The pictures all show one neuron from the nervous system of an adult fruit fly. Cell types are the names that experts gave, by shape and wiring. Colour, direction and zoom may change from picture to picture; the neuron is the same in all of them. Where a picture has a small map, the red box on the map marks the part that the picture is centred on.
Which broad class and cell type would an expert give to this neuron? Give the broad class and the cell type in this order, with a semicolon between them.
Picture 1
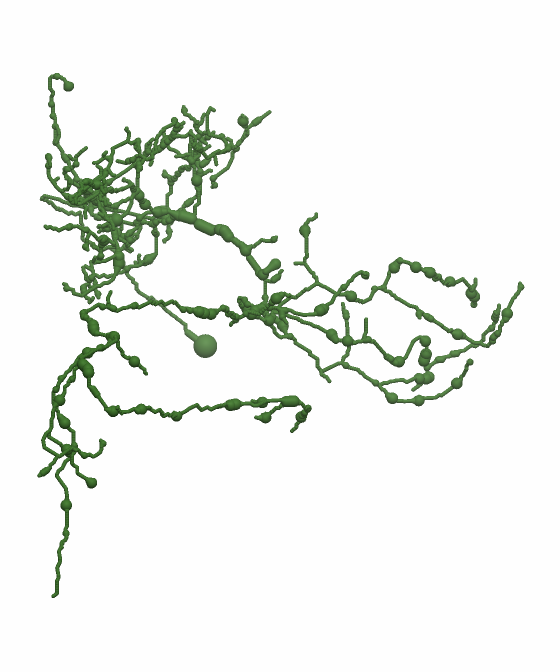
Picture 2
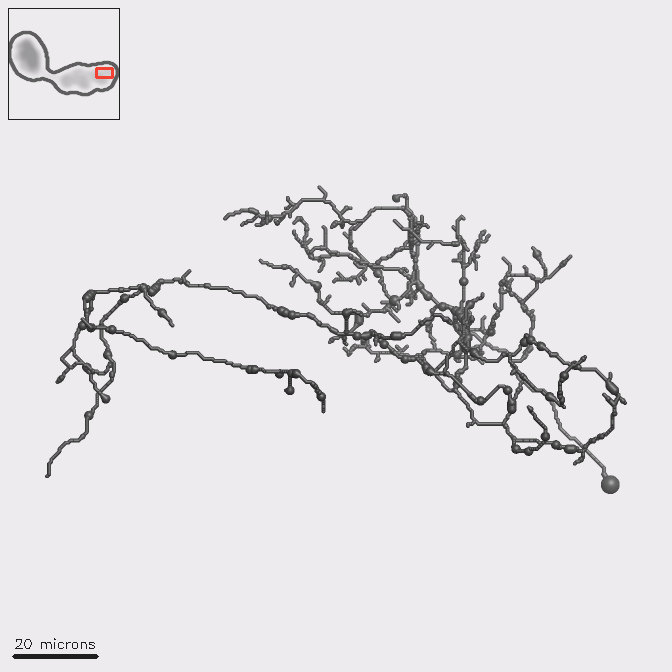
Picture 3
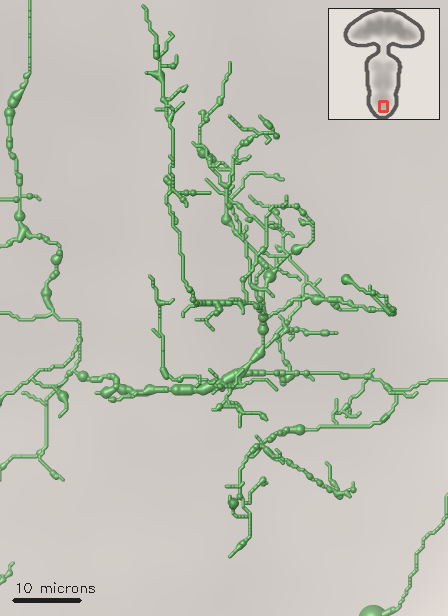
nerve-cord intrinsic neuron; INXXX369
